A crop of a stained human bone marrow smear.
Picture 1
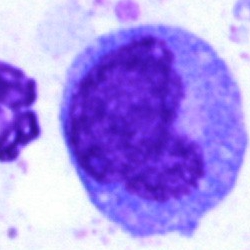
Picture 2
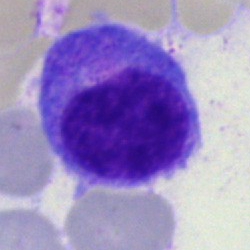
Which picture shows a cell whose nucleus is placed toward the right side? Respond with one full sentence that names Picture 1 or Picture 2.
In picture 2, the bulk of the cytoplasm lies to the left of the nucleus.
